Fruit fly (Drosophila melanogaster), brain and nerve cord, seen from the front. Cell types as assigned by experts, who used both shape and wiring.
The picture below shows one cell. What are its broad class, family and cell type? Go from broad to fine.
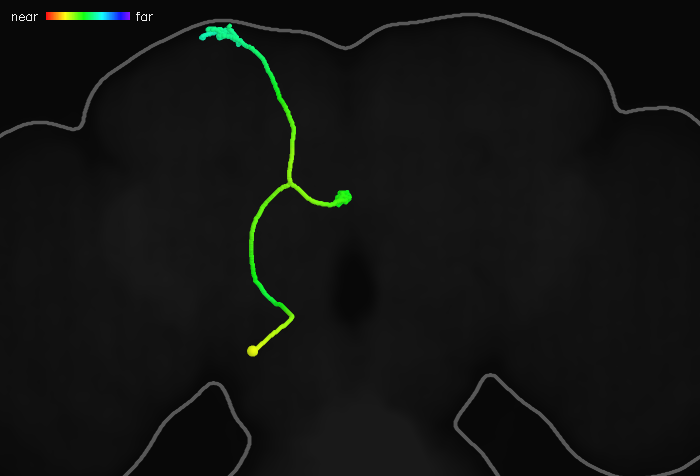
central-brain intrinsic neuron; hemilineage LALv1_dorsal; SA1_b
